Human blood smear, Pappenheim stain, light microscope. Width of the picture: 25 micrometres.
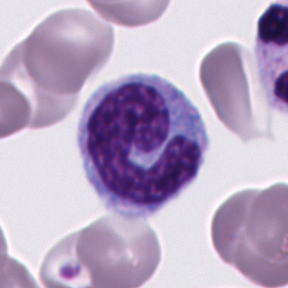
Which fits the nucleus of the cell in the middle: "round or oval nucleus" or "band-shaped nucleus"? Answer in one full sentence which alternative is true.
Its nucleus is stretched into a curved band instead of a compact mass, without separate lobes.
